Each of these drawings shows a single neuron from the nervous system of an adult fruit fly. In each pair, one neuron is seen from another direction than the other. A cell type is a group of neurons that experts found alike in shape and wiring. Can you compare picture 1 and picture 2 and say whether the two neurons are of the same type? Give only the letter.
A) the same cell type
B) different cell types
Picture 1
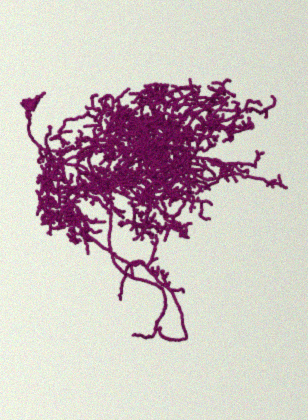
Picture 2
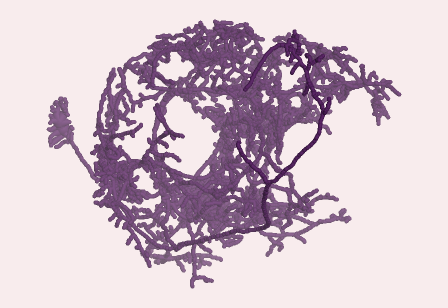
A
